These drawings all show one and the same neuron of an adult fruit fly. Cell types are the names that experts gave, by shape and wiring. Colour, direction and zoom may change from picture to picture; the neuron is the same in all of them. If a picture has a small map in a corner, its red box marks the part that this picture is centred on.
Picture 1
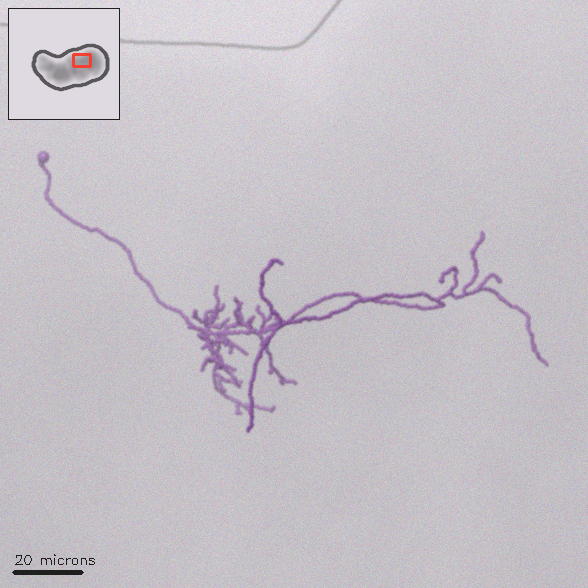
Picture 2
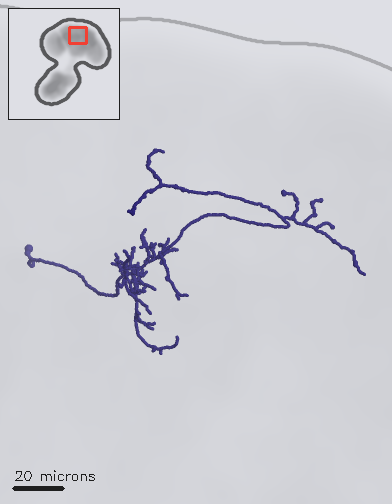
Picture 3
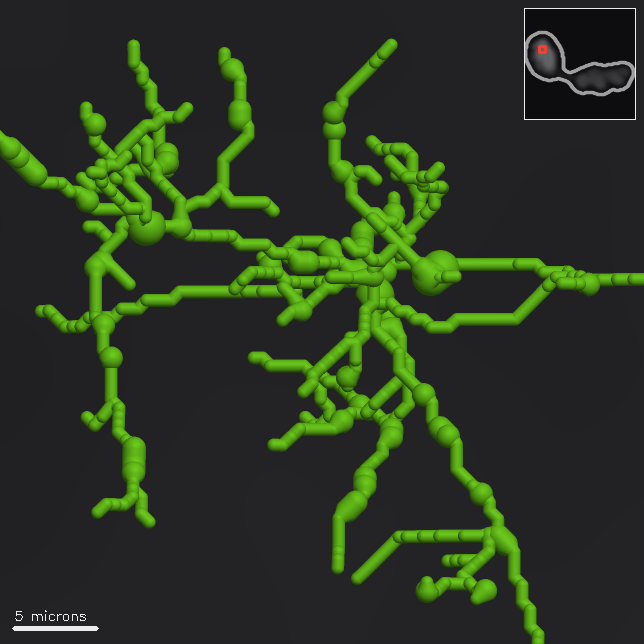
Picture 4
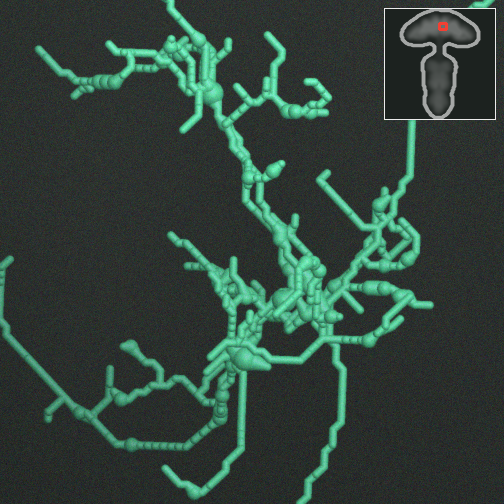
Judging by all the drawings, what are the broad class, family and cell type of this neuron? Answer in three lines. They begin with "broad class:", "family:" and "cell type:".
broad class: central-brain intrinsic neuron
family: class CX
cell type: FS1A_a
